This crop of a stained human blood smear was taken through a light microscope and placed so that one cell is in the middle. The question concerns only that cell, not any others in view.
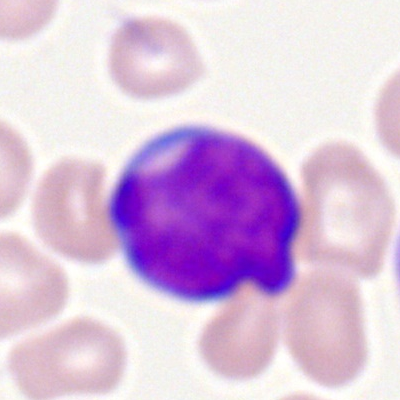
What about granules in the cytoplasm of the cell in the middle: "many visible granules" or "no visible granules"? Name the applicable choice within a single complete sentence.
Its cytoplasm is free of any visible granules.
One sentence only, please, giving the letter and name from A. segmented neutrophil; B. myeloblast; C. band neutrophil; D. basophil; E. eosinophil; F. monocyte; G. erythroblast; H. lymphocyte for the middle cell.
What option B states is correct, the central cell being a myeloblast.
